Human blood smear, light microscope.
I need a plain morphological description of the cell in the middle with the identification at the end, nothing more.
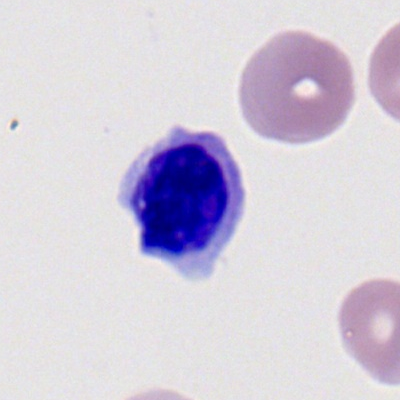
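Outline irregular and angular, not smoothly round. Nucleus fills most of the cell; modest rim of pale blue cytoplasm. Chromatin deep purple, dense. Cell: erythroblast.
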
